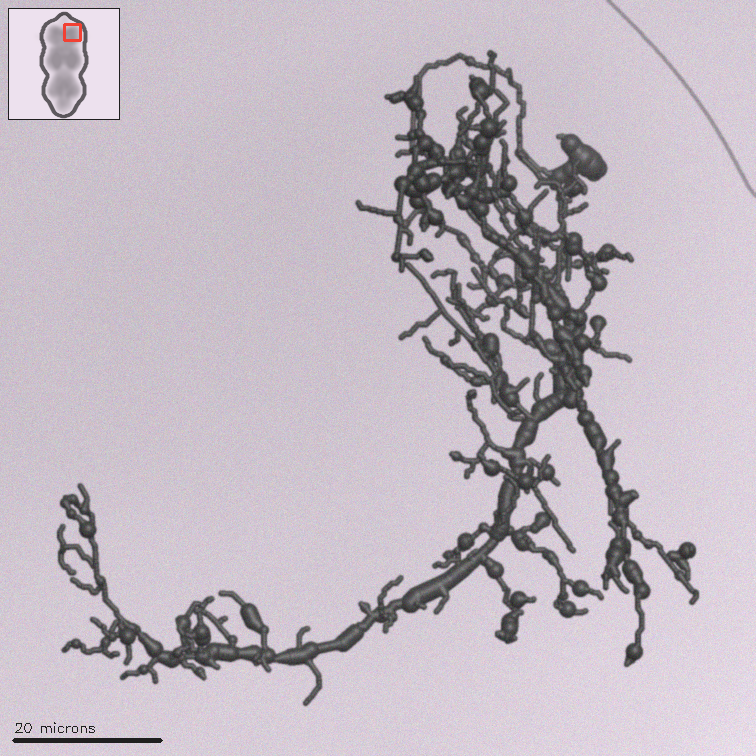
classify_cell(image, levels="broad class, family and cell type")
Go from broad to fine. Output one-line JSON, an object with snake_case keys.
{"broad_class": "nerve-cord intrinsic neuron", "family": "hemilineage 13A", "cell_type": "IN13A042"}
